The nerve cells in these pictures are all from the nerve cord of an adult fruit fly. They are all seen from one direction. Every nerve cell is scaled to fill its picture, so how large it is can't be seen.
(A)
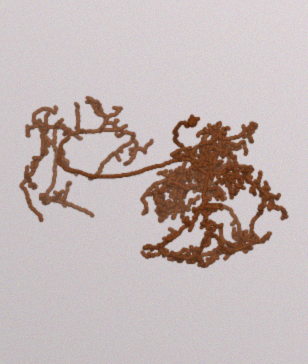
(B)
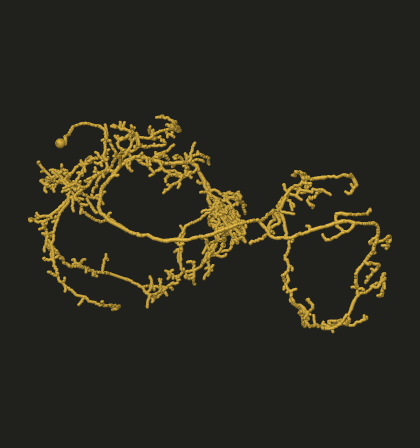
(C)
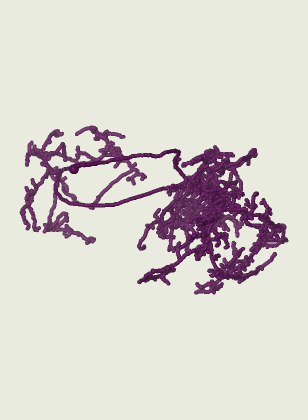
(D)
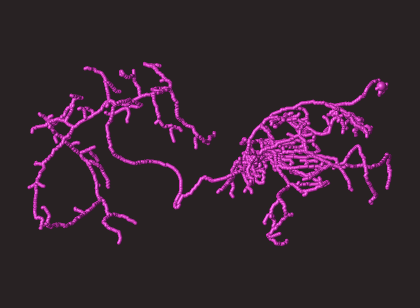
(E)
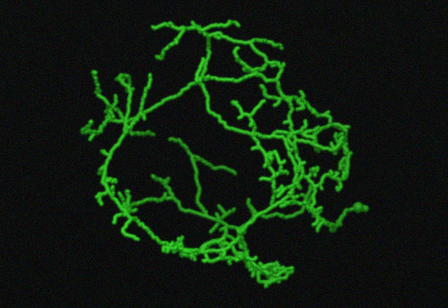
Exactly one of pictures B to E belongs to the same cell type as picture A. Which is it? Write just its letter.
C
